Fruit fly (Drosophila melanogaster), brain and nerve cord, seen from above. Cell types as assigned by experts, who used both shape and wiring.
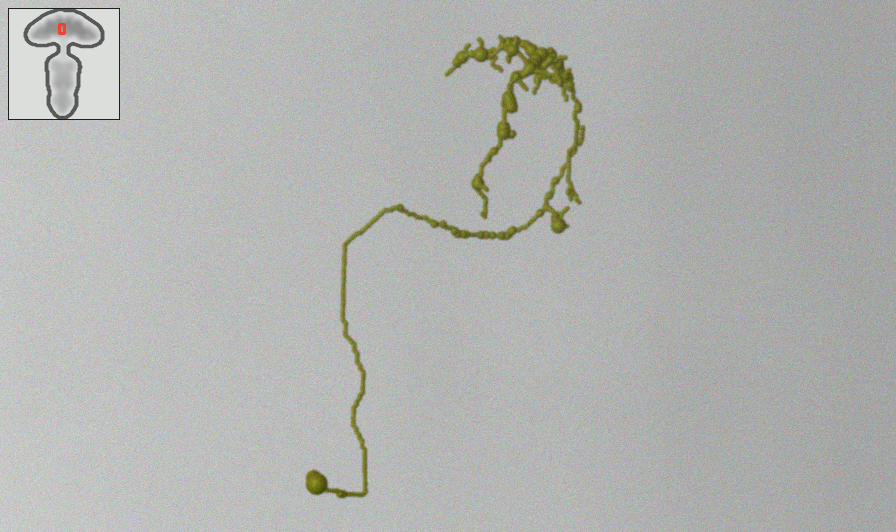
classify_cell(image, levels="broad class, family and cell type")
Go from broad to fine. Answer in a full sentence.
A central-brain intrinsic neuron of class CX, type vDeltaL.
